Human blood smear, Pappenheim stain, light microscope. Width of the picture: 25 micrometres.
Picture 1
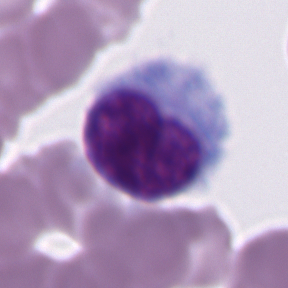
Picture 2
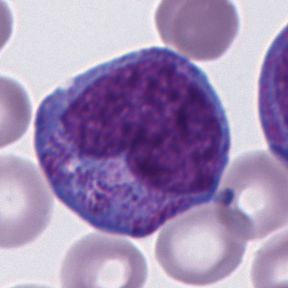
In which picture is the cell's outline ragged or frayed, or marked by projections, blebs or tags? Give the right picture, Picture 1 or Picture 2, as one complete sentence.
What Picture 1 shows is a cell with a rough edge.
